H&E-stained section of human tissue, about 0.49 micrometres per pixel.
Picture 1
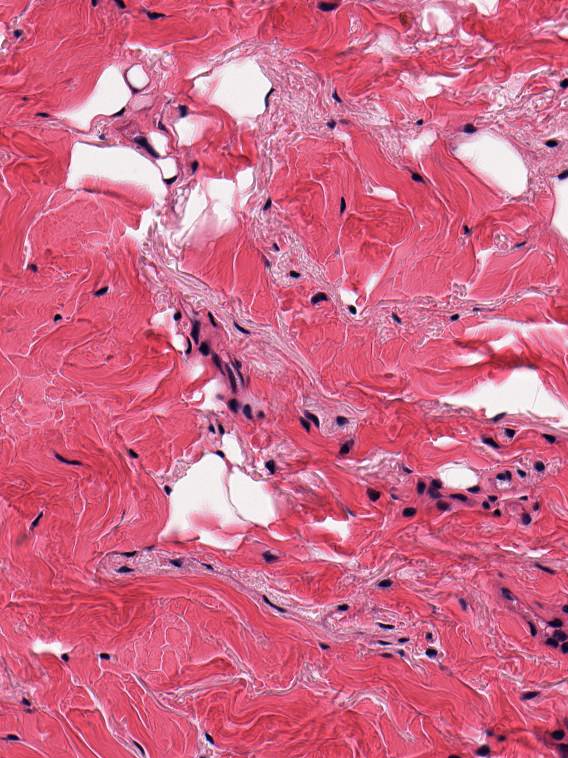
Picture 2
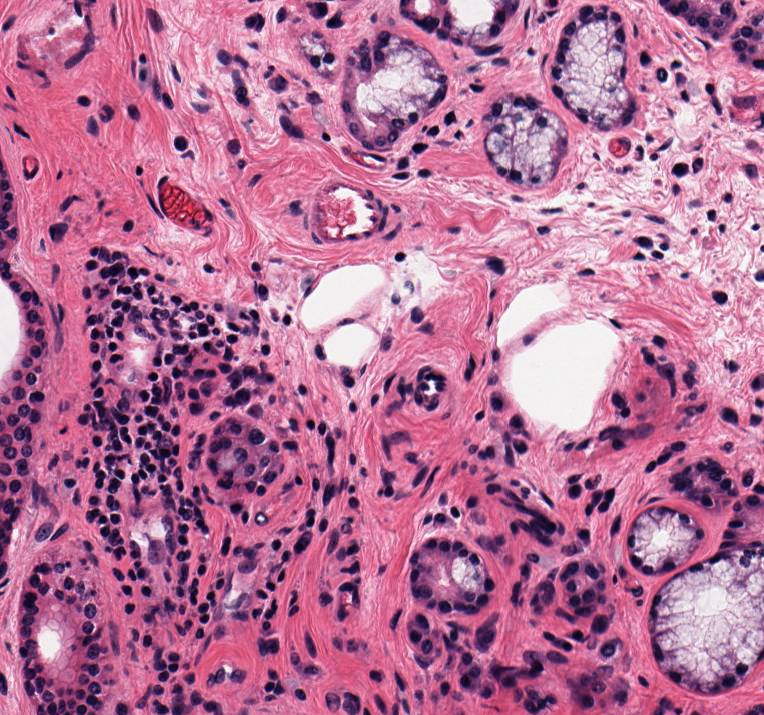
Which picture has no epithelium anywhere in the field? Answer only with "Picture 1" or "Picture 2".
Picture 1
